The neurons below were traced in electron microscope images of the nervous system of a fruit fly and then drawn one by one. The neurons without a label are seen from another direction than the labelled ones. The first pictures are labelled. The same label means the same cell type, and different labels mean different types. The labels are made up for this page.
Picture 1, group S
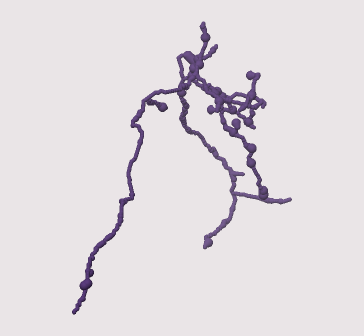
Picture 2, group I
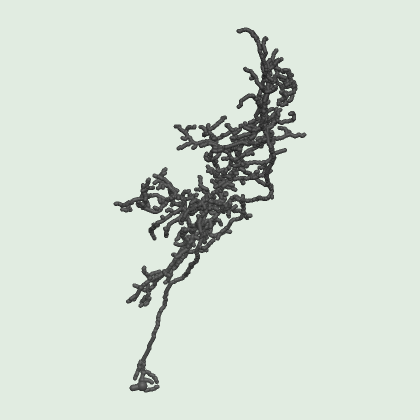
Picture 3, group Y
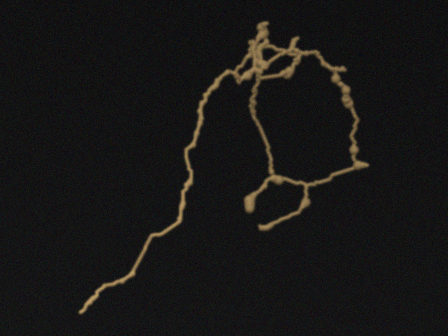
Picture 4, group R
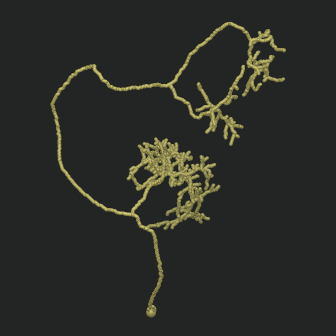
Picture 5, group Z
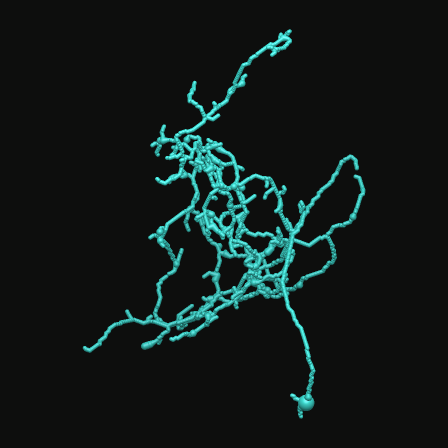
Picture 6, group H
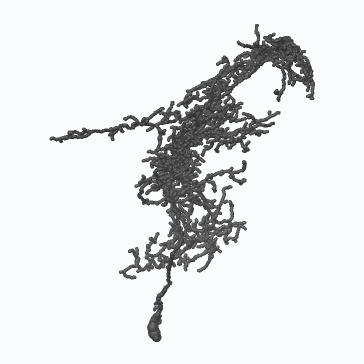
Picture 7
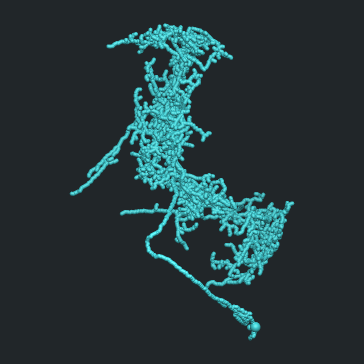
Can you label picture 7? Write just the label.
group H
